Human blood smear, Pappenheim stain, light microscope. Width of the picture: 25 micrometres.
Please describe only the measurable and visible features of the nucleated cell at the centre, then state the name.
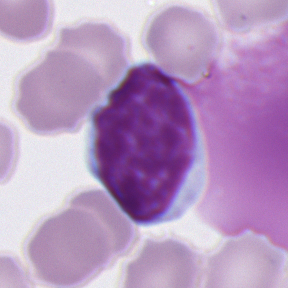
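Oval in outline, the nucleus measures about 14 by 9 micrometres. Its chromatin is dark purple and coarsely clumped, with lighter gaps between the clumps. The cytoplasm is a scant, thin rim of pale greyish-blue around the nucleus, showing mainly along its right side. It is a typical lymphocyte.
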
